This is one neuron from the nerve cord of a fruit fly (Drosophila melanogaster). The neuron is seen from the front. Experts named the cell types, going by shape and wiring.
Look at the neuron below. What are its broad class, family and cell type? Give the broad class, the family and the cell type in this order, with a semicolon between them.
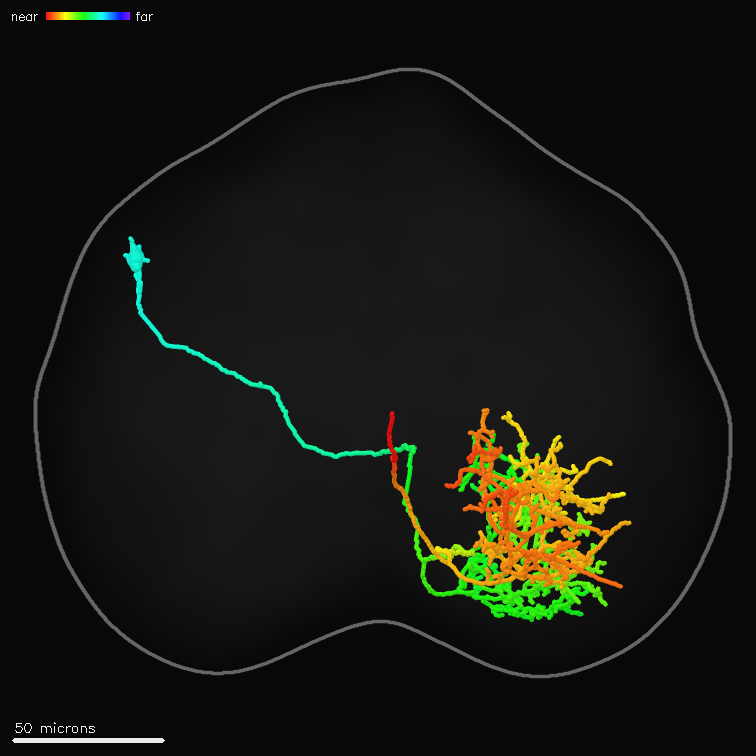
ascending neuron; hemilineage 09B; AN09B011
